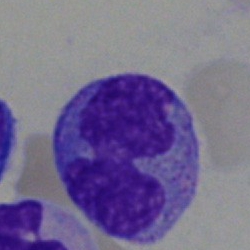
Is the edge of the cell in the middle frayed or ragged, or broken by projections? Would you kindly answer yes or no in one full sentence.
No, the cell's outline is smooth, without projections.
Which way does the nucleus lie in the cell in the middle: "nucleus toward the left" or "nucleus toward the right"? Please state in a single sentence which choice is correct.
Toward the left side of the cell sits its nucleus.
